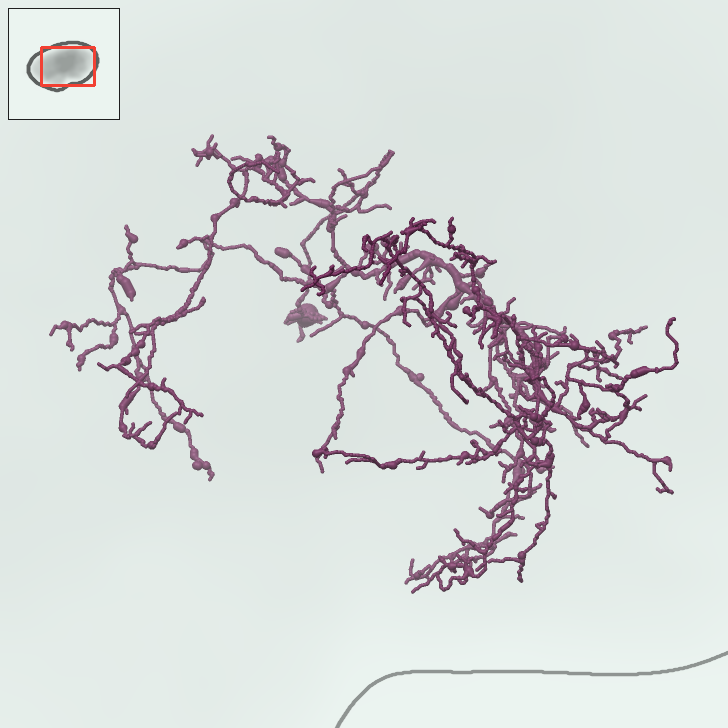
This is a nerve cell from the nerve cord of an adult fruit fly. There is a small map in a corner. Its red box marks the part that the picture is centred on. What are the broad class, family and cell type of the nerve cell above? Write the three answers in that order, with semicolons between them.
nerve-cord intrinsic neuron; hemilineage 03A; IN03A050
